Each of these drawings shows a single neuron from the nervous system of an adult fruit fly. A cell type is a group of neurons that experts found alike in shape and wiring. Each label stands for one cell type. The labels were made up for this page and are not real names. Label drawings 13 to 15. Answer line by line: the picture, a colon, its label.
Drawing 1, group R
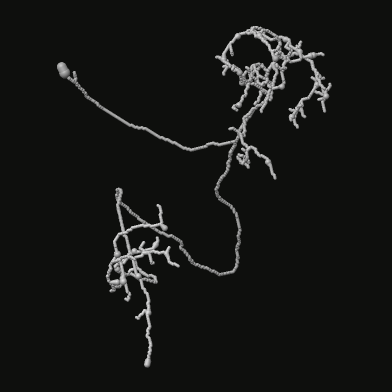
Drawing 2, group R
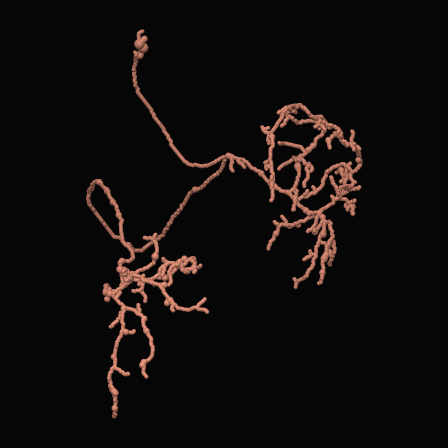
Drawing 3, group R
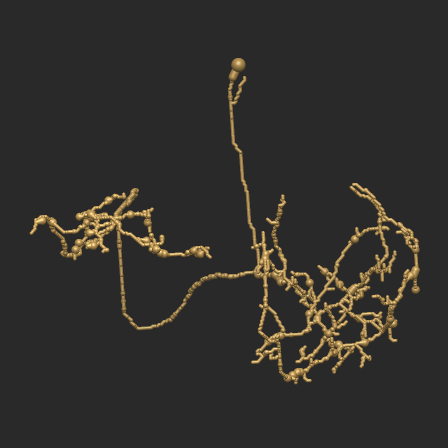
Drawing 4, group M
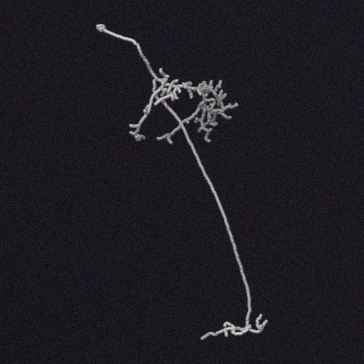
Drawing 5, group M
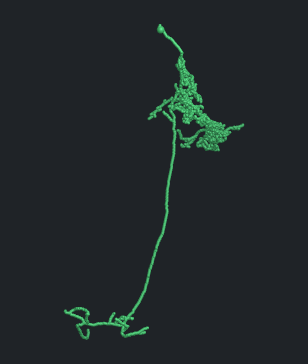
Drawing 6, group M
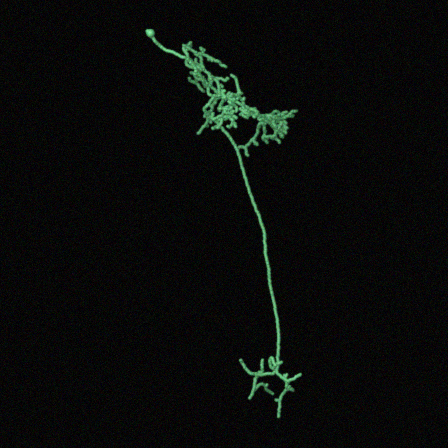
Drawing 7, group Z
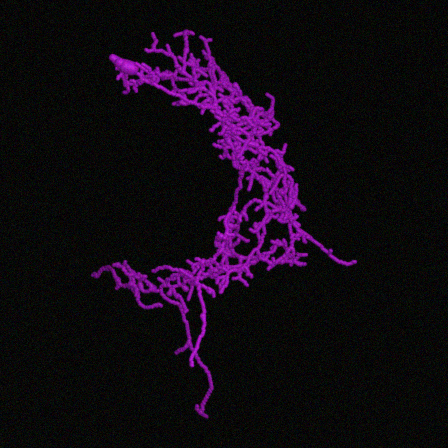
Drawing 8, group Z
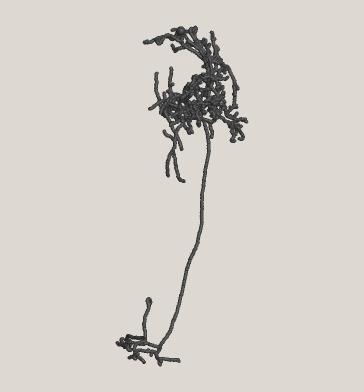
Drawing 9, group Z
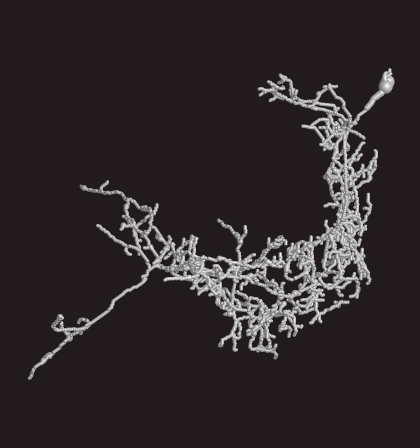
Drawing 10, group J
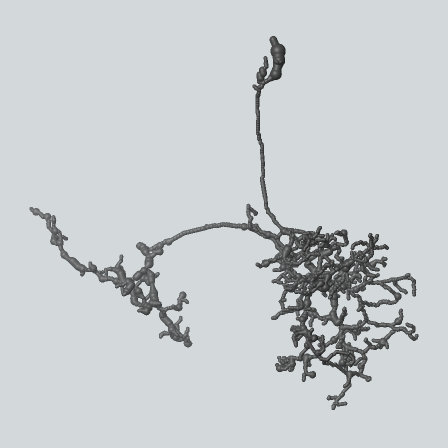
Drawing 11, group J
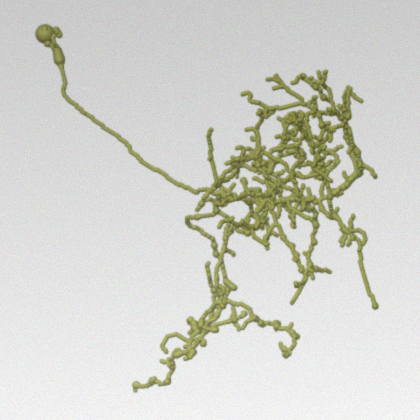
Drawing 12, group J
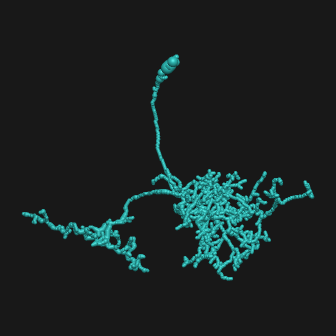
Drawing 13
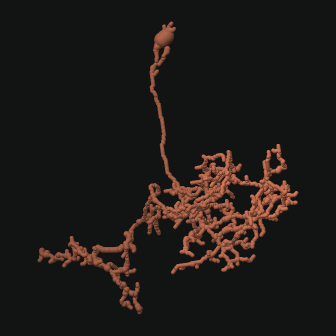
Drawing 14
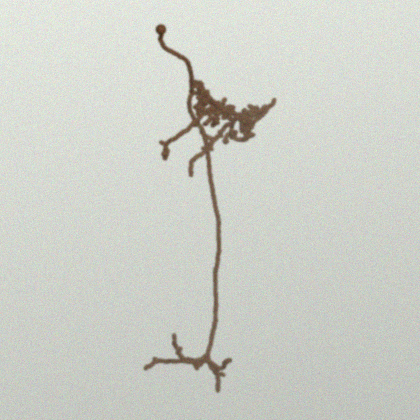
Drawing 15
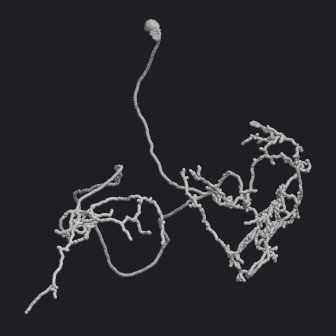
13: group J
14: group M
15: group R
